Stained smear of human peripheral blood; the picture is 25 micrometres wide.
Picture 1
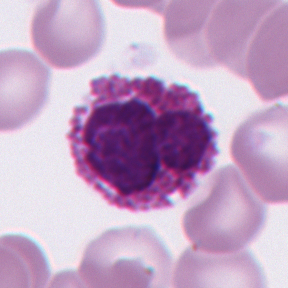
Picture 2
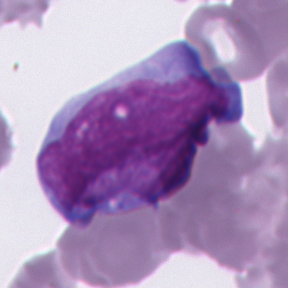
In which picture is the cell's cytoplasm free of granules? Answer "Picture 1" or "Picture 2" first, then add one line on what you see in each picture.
Picture 2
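What picture 1 shows: The cytoplasm is packed with coarse, round granules.
What picture 2 shows: No granules are visible in the cytoplasm.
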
